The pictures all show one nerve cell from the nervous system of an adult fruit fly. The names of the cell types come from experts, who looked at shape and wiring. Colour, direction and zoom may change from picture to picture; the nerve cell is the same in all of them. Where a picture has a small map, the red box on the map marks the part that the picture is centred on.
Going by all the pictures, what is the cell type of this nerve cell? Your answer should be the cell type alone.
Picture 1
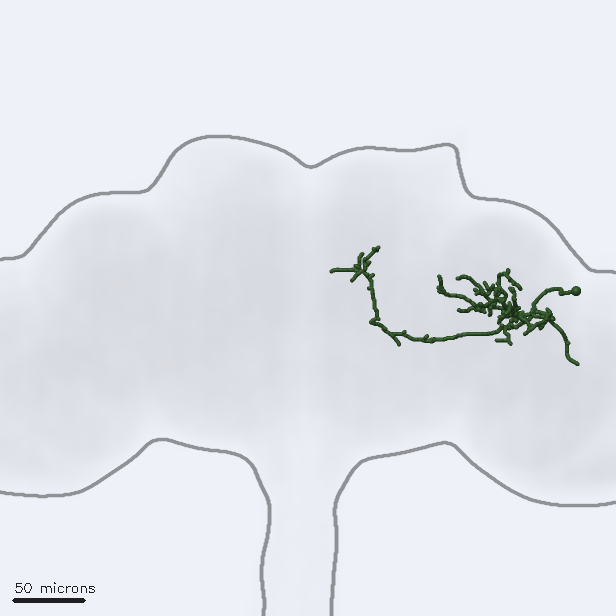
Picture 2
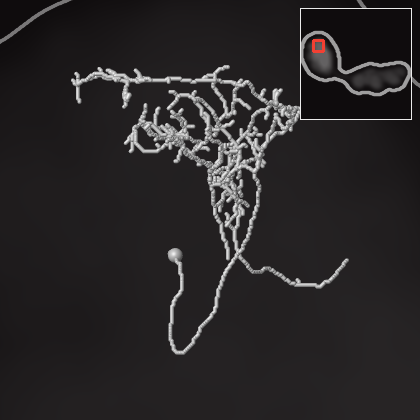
CB2315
